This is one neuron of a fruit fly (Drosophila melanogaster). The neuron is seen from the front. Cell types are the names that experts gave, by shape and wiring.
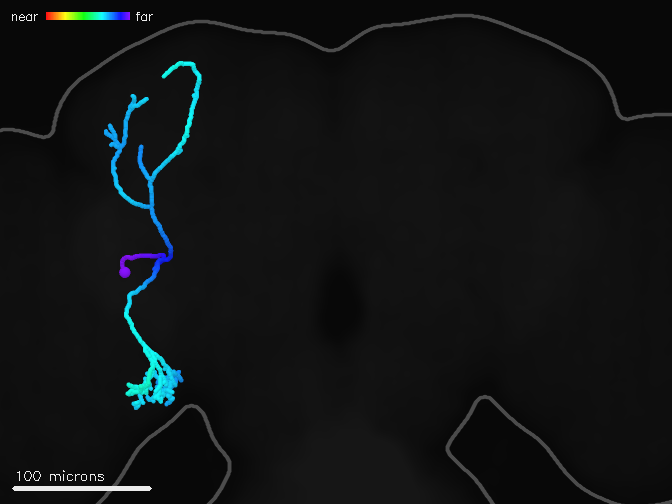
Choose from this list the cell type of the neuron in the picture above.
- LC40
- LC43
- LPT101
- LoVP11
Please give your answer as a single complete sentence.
The neuron belongs to cell type LoVP11.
